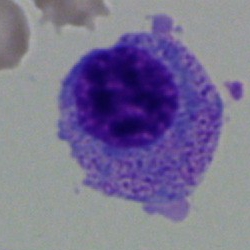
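Myelocyte, the cell in the middle of a stained human bone marrow smear. Its nucleus sits off-centre, toward the upper left, and the chromatin is dark purple and clumped, with paler patches between darker masses. Small pale blebs project from the top and bottom edges of the cell. The picture is slightly blurred, which softens the granule edges.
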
